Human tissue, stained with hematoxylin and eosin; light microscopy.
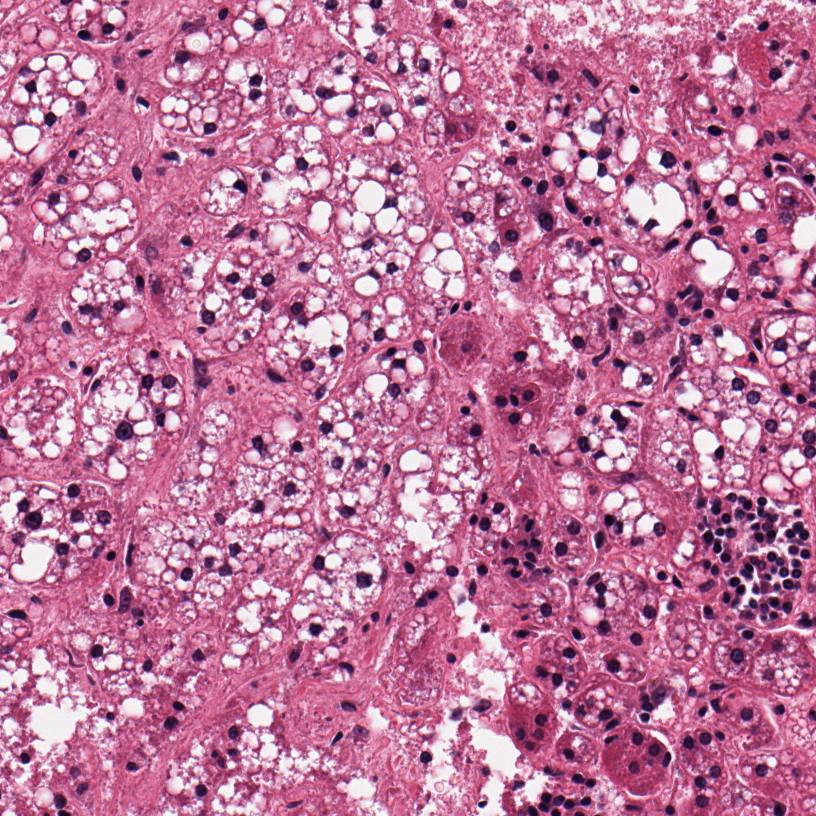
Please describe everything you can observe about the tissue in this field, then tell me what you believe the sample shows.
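Most cells: abundant cytoplasm filled with many clear vacuoles, varied in size; nuclei small, round, dark-stained. Centre and lower right: scattered cells with dense pink granular cytoplasm, no vacuoles. Right edge, lower half: tight cluster of small round cells, dark nuclei, scant cytoplasm. Tissue: adrenal gland.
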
